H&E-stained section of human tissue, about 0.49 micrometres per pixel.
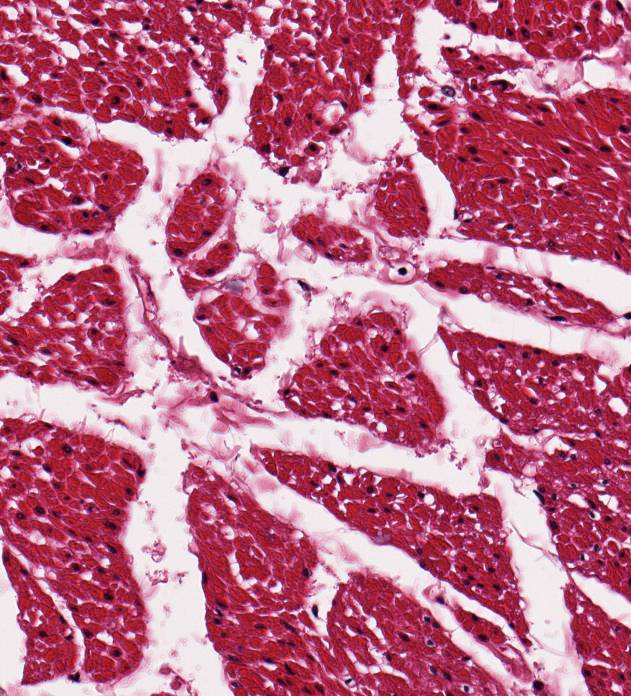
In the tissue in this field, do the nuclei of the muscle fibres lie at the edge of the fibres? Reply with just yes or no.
No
